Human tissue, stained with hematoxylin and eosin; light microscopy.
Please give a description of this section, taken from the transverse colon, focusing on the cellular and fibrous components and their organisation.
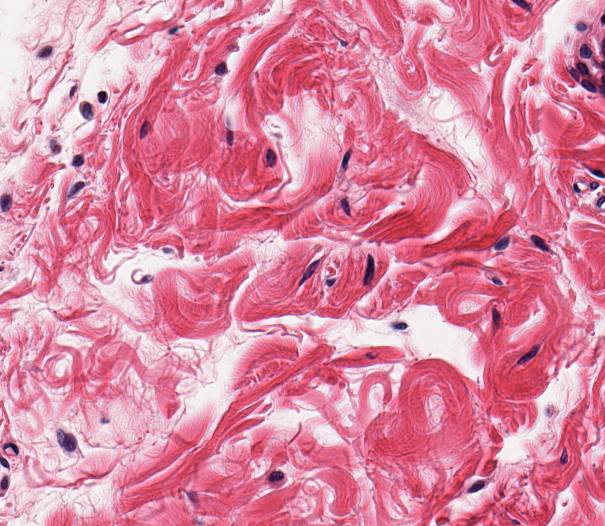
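Collagen bundles wavy, with fine parallel fibrillar lines. Nuclei sparse, widely scattered between bundles. Most small, dark purple, elongated or spindle-shaped, lying along bundles, in keeping with fibroblasts. Towards left edge, fibres thinner, paler and looser than in centre.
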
